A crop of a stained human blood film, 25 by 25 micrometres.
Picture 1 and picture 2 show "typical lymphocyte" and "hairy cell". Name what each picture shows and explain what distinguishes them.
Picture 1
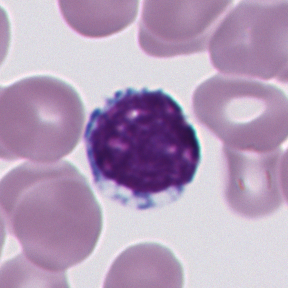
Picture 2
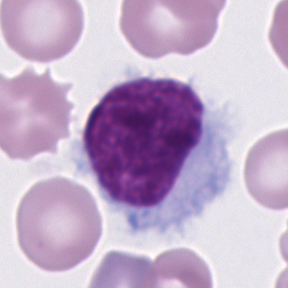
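The first picture is the typical lymphocyte and the second the hairy cell. In the first, the chromatin is dark purple and coarsely clumped, and the pale blue cytoplasm is scant, just a thin rim that's widest at the lower edge. The hairy cell's nucleus is one rounded, somewhat angular mass, not split into lobes, with mottled chromatin: darker clumps among lighter purple areas. Its pale blue cytoplasm is widest to the right and below, and fine hair-like projections fringe it, most plainly on those sides.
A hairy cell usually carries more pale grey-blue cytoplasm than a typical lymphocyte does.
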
